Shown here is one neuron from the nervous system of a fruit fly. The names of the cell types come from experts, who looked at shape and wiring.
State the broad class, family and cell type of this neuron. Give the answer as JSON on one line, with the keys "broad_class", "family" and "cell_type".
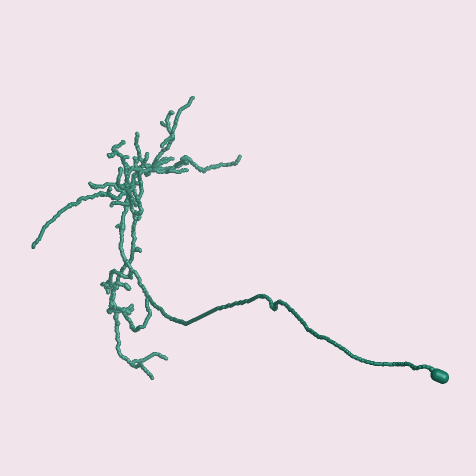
{"broad_class": "central-brain intrinsic neuron", "family": "hemilineage WEDd2", "cell_type": "AMMC002"}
